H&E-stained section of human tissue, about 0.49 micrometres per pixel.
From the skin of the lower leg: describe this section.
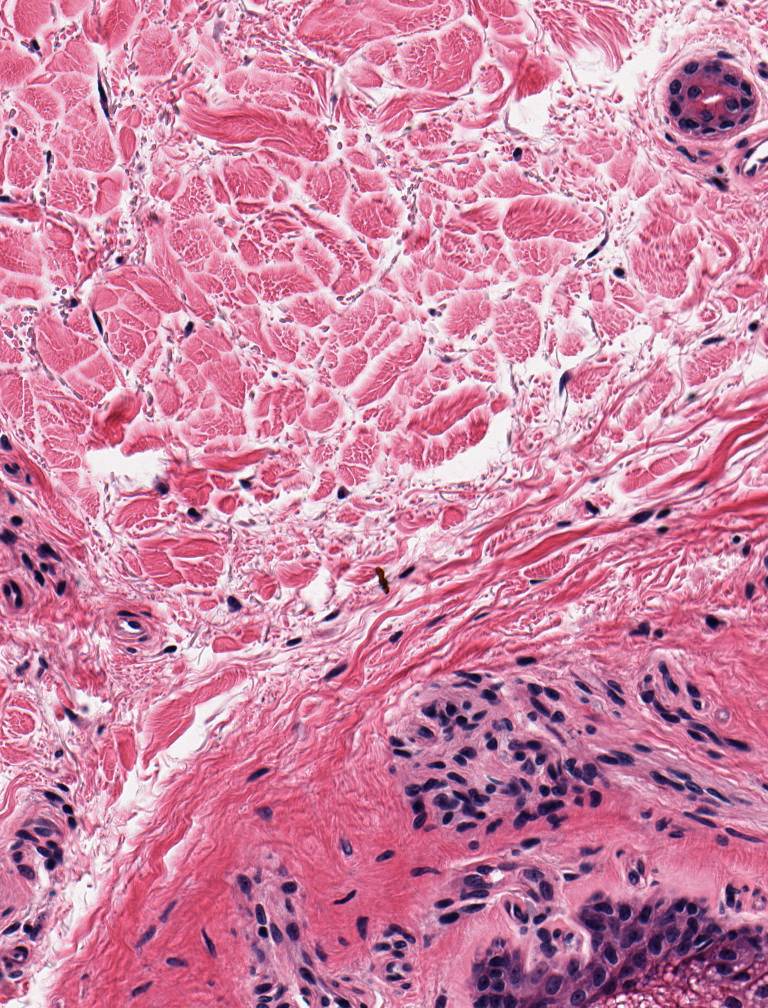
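Pink fibres, cut mostly across into irregular polygonal profiles, fill the upper two-thirds. Narrow clefts of loose pale stroma with only scattered nuclei separate them. A band of wavy pink collagen crosses the middle diagonally, lower left to upper right. Top right, concentric pink collagen wraps a small round profile ringed by dark nuclei.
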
